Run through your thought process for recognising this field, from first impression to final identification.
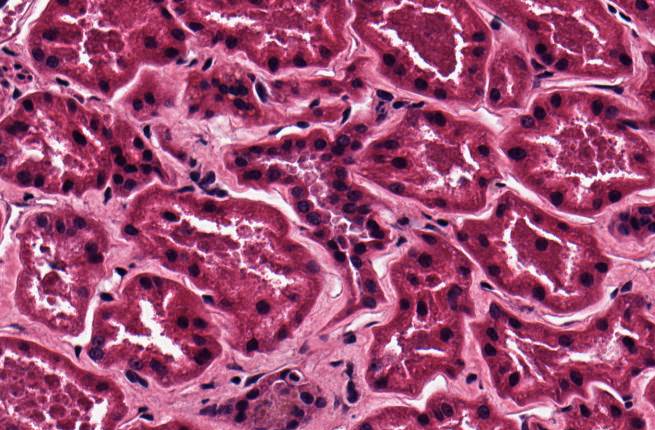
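This field mainly shows the cortical labyrinth of the kidney. Closely packed tubular profiles cut in various planes fill it.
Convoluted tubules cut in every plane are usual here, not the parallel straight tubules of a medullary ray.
The tubules have one layer of cuboidal to low columnar cells with abundant, granular, deeply eosinophilic cytoplasm and a narrow, irregular, slit-like lumen with a frayed, fluffy border.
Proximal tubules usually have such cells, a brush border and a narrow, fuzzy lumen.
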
